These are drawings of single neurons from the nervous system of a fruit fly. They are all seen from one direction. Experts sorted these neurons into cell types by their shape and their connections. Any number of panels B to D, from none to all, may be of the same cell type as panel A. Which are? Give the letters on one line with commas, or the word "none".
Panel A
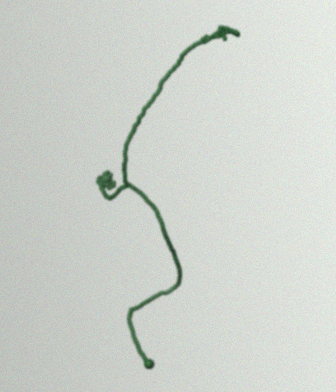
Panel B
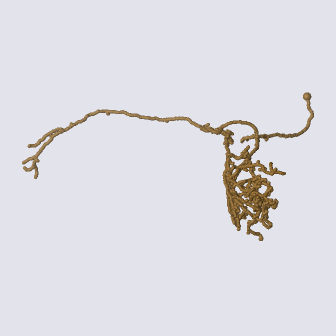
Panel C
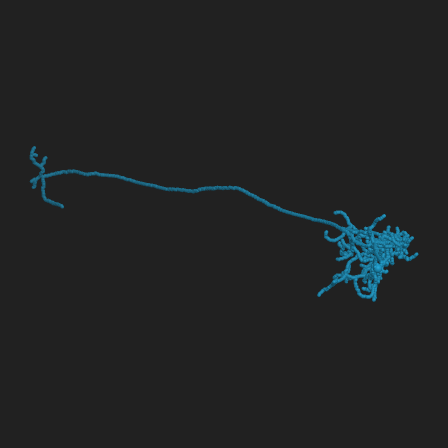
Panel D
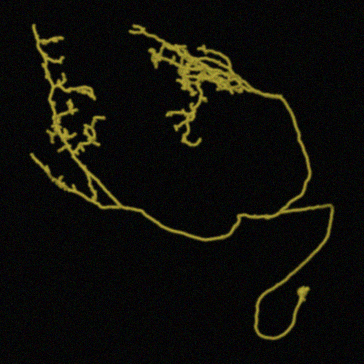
none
